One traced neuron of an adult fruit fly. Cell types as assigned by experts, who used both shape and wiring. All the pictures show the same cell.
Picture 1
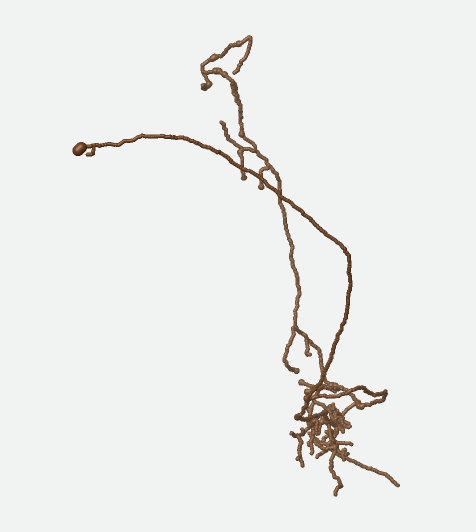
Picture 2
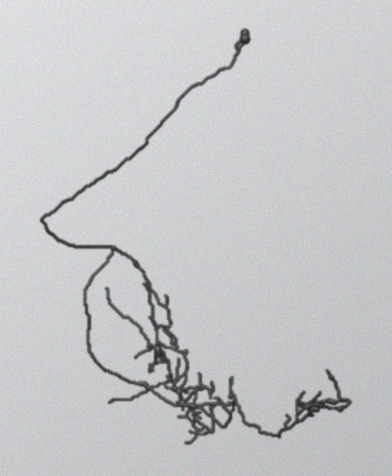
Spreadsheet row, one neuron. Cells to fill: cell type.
WEDPN8B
